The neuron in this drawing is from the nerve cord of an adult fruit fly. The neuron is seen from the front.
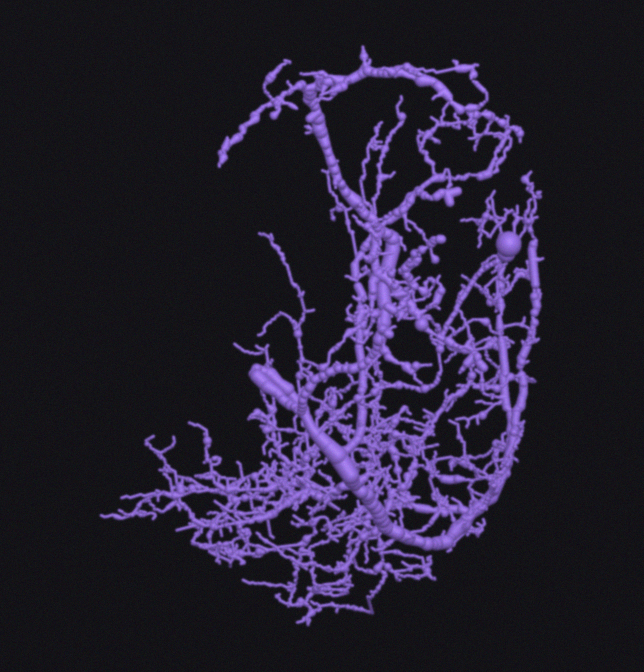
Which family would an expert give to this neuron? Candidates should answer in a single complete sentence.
This neuron is sorted under the family hemilineage 09A.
